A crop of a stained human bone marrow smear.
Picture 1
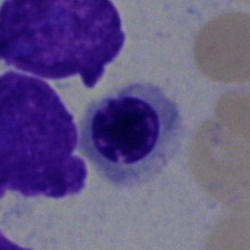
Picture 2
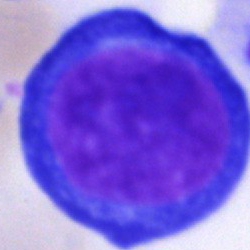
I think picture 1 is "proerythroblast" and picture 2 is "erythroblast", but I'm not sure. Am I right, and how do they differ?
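Erythroblast's the first one, picture 1, and the proerythroblast is picture 2. The chromatin's where they part ways: dense and dark purple in the erythroblast, finely textured rather than coarsely clumped in the proerythroblast. Then the cytoplasm colour: pale blue-grey in the erythroblast, deep blue in the proerythroblast. The proerythroblast also has a paler zone in its cytoplasm right next to the nucleus. In both, the cytoplasm makes a rim all the way round the nucleus, and neither shows granules.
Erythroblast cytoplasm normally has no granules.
There's no distinct nucleolus in the erythroblast's nucleus either.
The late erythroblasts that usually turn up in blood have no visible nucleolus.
As for the edges, the erythroblast's is slightly uneven, while the proerythroblast is roughly round with slightly bumpy edges.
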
